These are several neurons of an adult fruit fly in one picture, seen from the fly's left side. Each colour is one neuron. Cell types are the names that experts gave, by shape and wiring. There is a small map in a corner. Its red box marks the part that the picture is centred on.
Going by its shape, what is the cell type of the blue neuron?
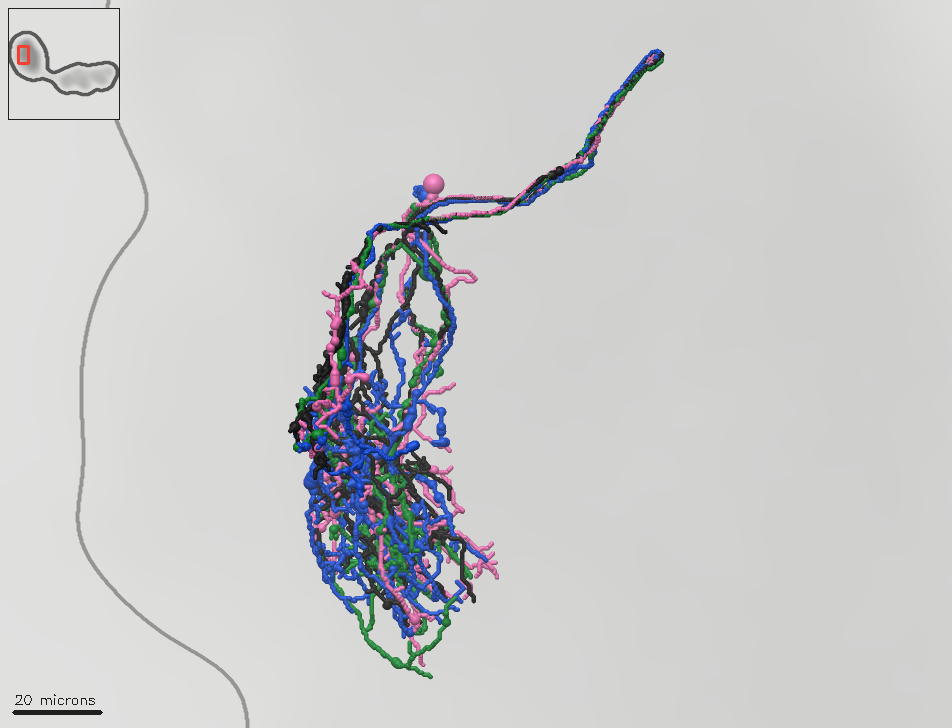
AVLP194_c3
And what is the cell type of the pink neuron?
AVLP194_b2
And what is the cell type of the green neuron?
AVLP194_b1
